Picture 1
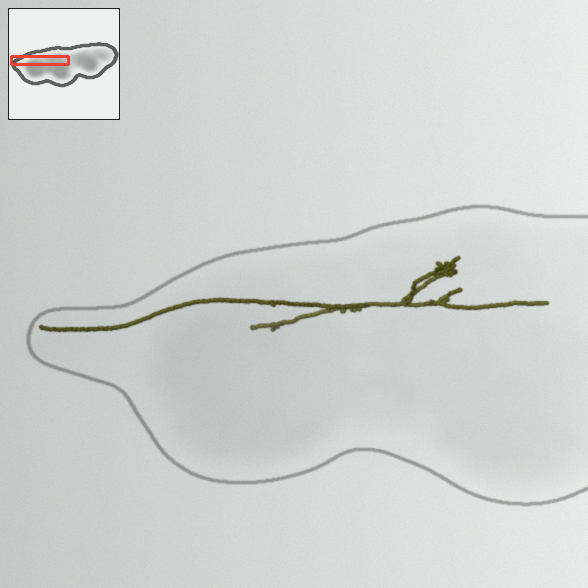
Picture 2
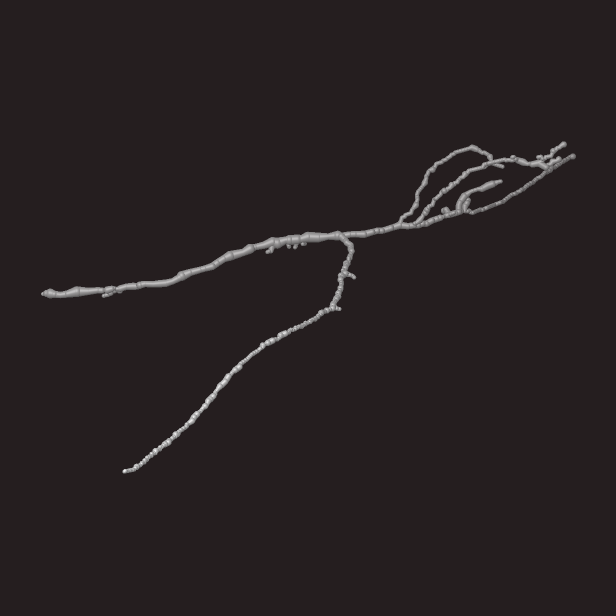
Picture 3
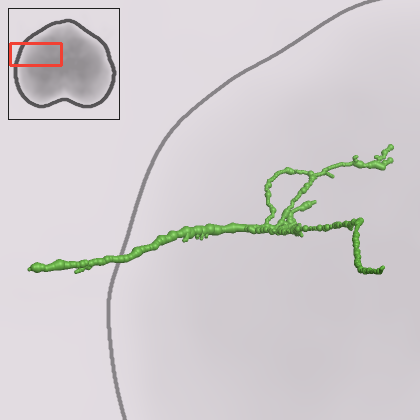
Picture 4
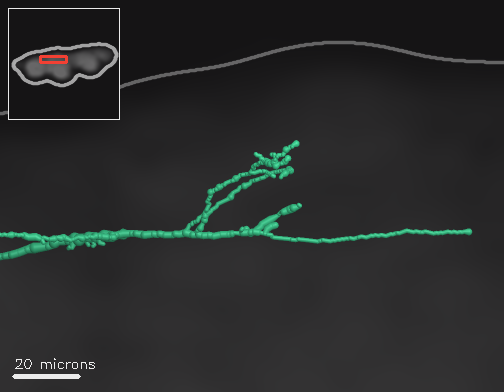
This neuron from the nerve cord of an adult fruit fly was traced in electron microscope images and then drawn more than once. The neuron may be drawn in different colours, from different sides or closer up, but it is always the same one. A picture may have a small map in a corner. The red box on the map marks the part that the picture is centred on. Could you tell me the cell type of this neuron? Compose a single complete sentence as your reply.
This neuron has been assigned cell type SApp21.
